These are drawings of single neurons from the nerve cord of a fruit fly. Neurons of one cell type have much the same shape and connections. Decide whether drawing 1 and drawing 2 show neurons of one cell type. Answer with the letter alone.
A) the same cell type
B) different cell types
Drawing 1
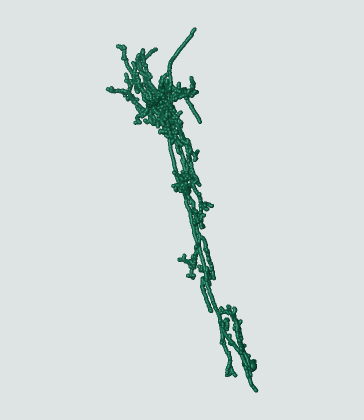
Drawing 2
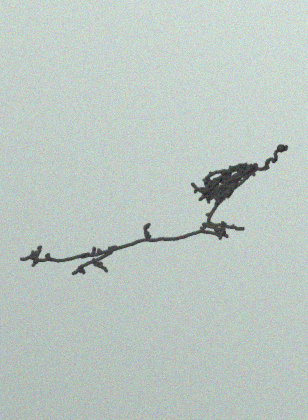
A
